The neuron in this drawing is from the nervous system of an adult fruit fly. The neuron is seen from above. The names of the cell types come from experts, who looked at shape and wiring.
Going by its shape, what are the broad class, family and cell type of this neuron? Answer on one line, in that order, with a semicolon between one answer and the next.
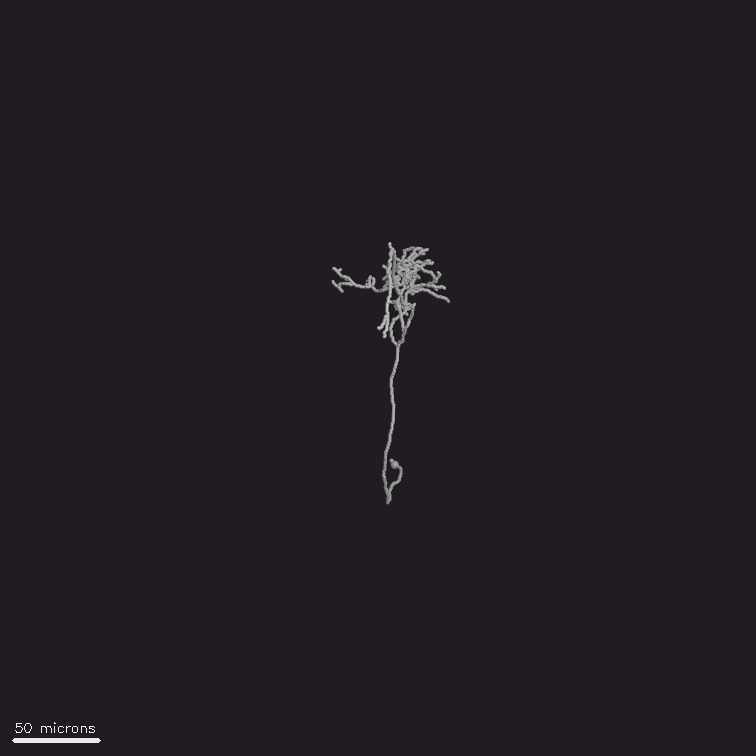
central-brain intrinsic neuron; hemilineage LB5; PRW005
